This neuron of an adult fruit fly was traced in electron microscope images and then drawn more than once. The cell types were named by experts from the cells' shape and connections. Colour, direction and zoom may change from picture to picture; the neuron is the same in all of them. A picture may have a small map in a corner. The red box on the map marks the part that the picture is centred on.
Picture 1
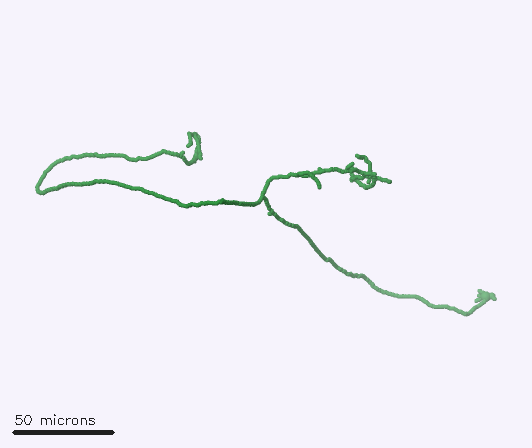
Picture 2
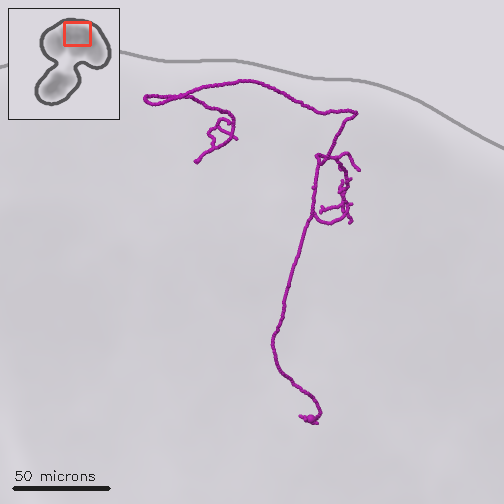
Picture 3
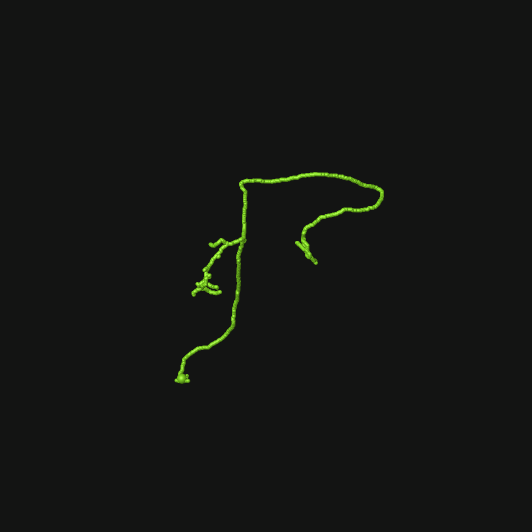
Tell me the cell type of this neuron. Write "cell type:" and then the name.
cell type: SMP592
